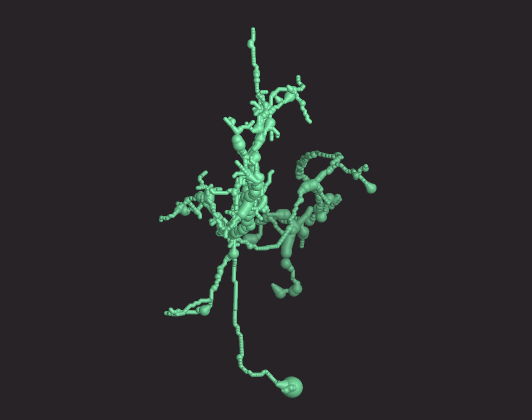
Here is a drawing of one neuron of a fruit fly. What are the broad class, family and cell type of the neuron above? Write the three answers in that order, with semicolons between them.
nerve-cord intrinsic neuron; hemilineage 10B; IN10B031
